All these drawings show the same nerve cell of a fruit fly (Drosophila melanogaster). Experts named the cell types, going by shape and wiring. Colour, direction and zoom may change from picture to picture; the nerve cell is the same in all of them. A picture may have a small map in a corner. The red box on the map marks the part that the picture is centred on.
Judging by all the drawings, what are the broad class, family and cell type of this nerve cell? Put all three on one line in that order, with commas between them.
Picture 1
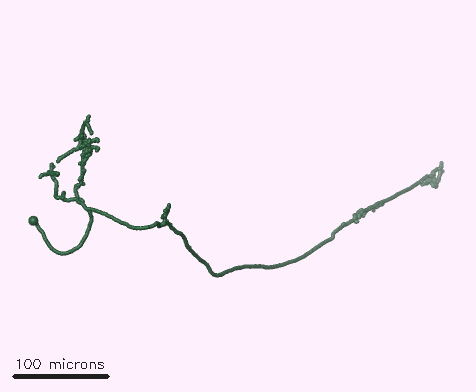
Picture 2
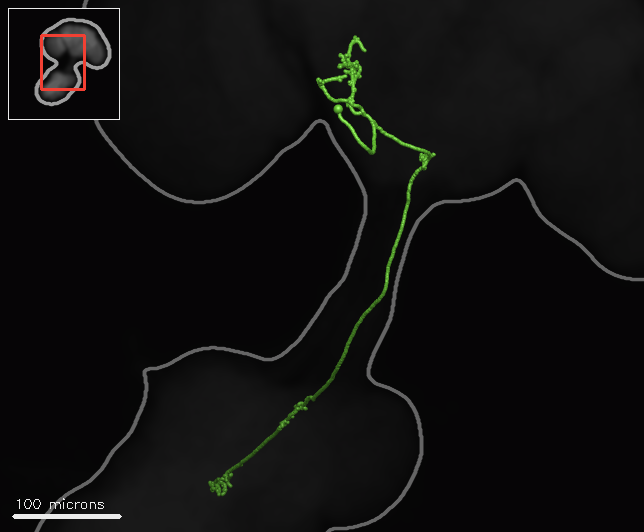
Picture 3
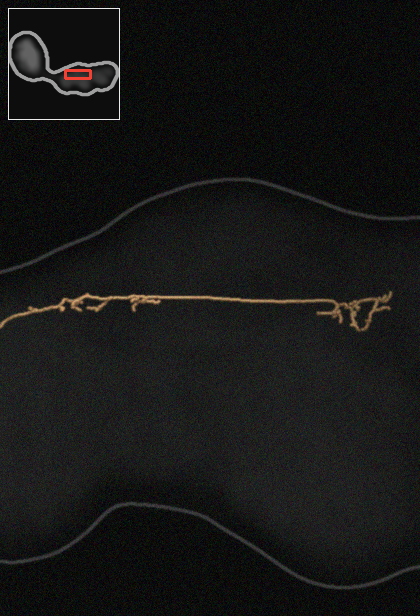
descending neuron, hemilineage LB7, DNg36_b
